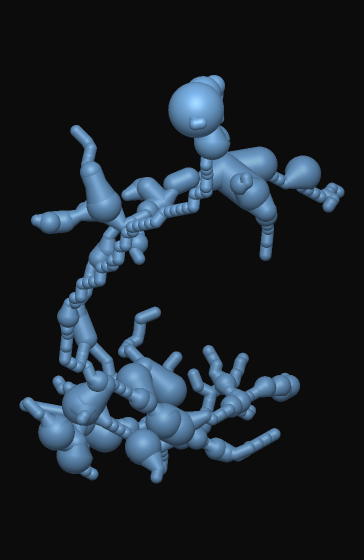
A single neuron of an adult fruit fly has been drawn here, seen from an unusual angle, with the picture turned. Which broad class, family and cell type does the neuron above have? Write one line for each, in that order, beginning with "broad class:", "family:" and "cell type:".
broad class: optic-lobe intrinsic neuron
family: T
cell type: T5a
